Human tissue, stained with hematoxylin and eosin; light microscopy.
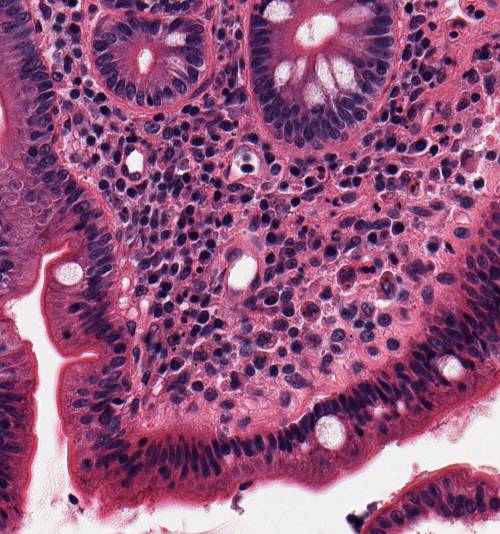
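Terminal ileum: a mucosal projection, glands cut across at top, free surface along left and bottom edges. One layer of tall columnar cells covers that surface, nuclei dark, elongated and basal, with broad pink apical band toward lumen and scattered goblet cells as pale round vacuoles.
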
